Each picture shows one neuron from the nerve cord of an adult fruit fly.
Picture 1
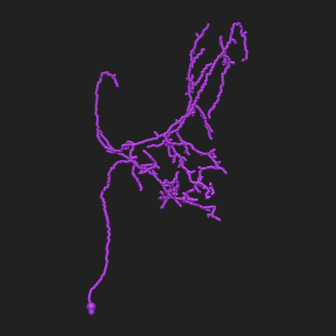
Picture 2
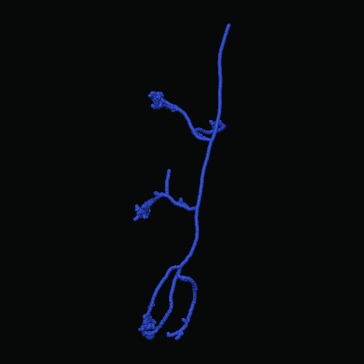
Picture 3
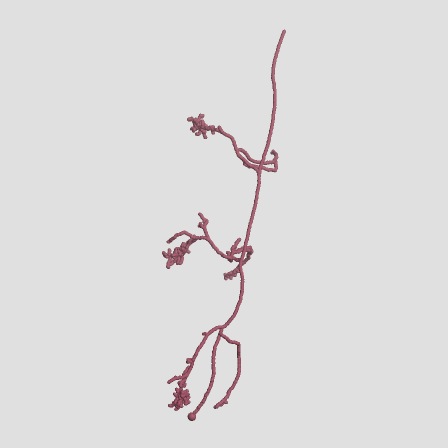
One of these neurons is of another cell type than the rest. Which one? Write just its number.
1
